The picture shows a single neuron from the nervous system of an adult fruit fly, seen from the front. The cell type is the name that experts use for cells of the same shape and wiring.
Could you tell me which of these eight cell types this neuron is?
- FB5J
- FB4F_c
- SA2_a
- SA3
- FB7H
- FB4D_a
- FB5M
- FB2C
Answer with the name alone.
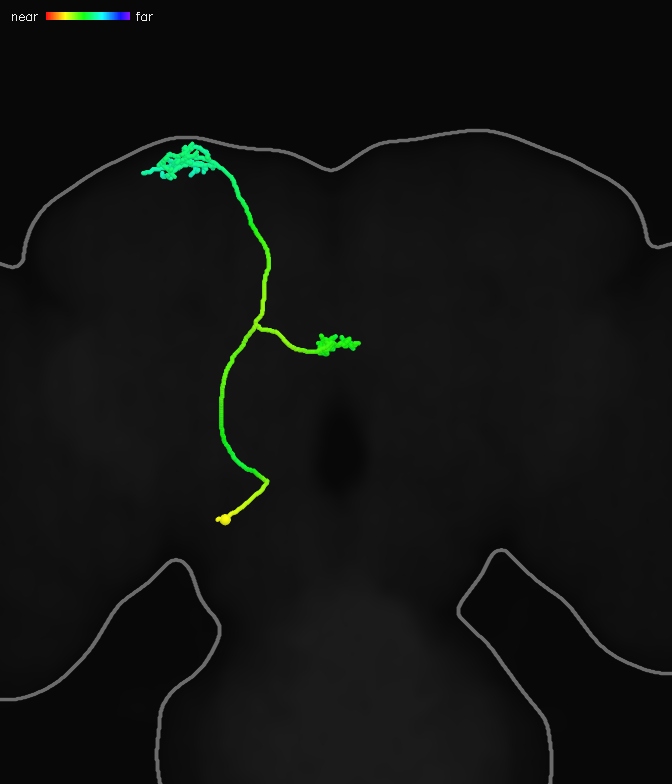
SA3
